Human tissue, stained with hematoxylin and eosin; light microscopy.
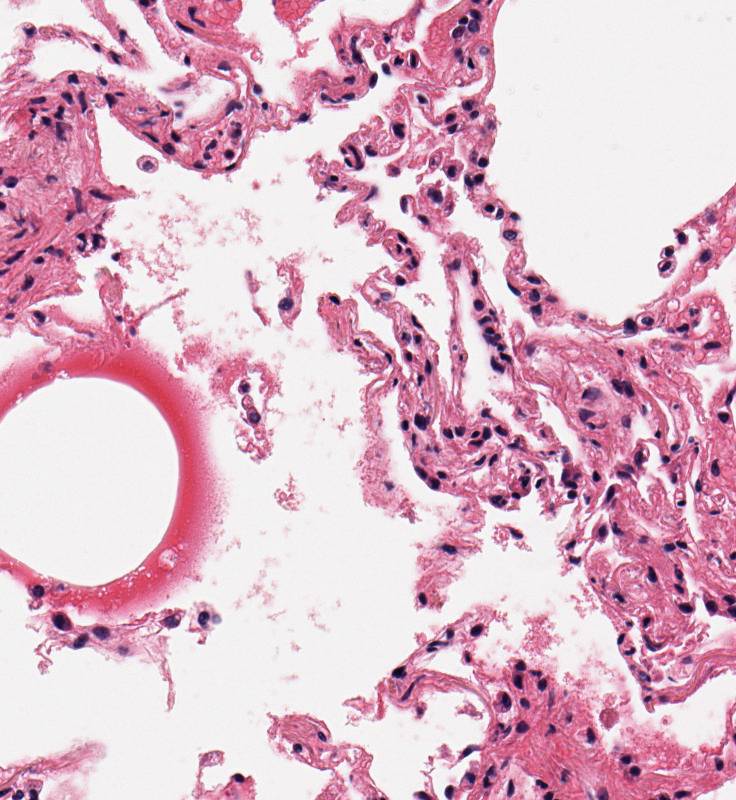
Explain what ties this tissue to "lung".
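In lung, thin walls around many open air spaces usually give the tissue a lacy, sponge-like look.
The septa here are walls of that kind, and they're lined by flattened cells with small dark, elongated nuclei. The ones in the right and lower right fit that picture less well, since they're thicker, with wavy pink collagen fibres. No glands turn up anywhere in the field. At the left edge there's a round empty space with a thick bright pink rim.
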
